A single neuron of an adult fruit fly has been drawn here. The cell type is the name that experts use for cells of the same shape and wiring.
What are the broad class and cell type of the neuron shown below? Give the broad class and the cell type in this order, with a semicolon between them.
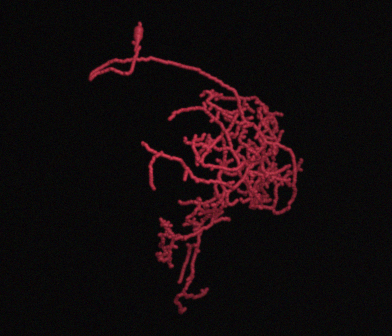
central-brain intrinsic neuron; GNG259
